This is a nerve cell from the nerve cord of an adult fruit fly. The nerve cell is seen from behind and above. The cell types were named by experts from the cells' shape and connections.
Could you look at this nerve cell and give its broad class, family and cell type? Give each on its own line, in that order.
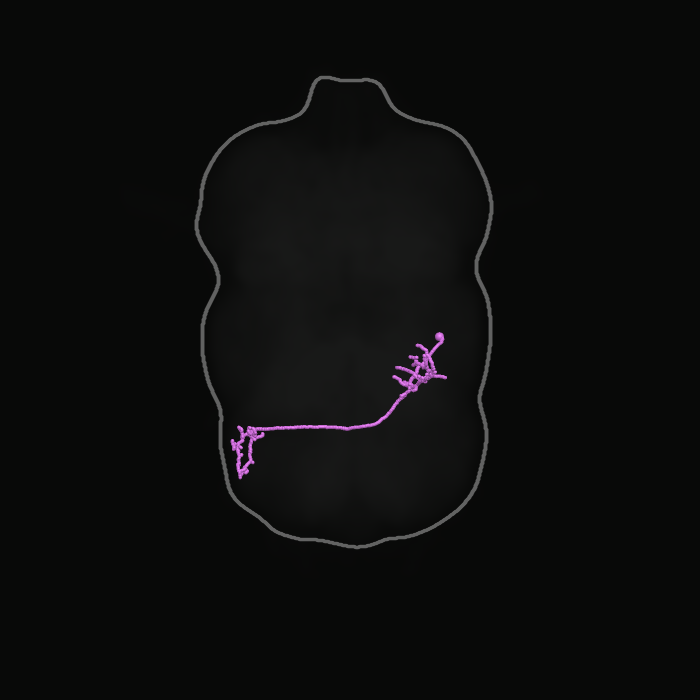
nerve-cord intrinsic neuron
hemilineage 01A
IN01A082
